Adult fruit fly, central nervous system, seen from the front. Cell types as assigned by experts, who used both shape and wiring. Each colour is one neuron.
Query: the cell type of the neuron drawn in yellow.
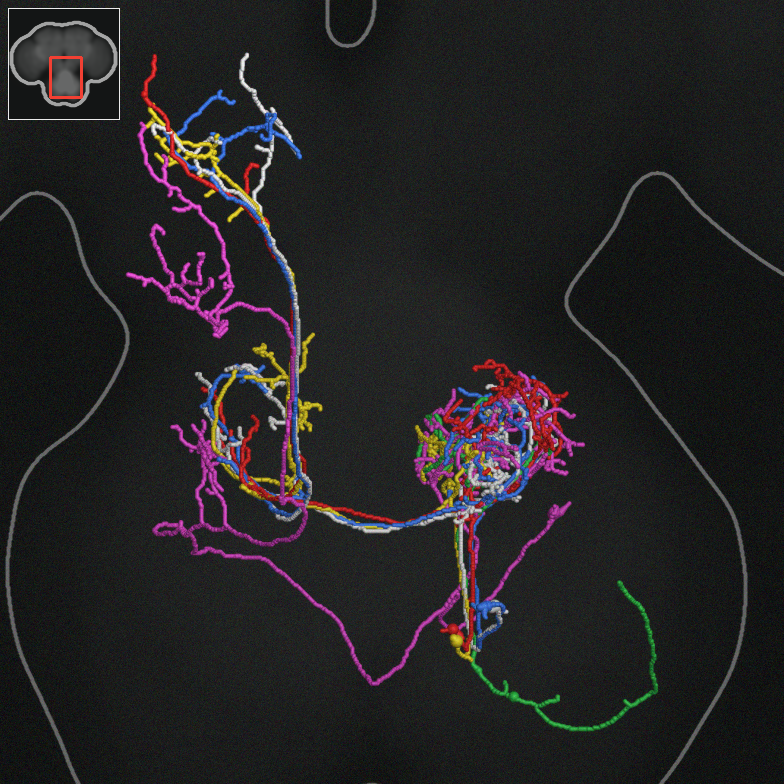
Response: AN07B091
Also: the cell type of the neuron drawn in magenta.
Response: ANXXX200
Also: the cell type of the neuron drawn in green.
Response: SNpp19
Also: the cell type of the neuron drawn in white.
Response: AN07B082_c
